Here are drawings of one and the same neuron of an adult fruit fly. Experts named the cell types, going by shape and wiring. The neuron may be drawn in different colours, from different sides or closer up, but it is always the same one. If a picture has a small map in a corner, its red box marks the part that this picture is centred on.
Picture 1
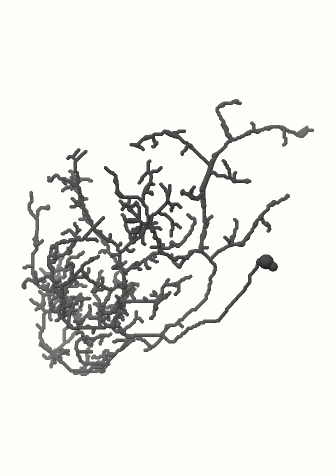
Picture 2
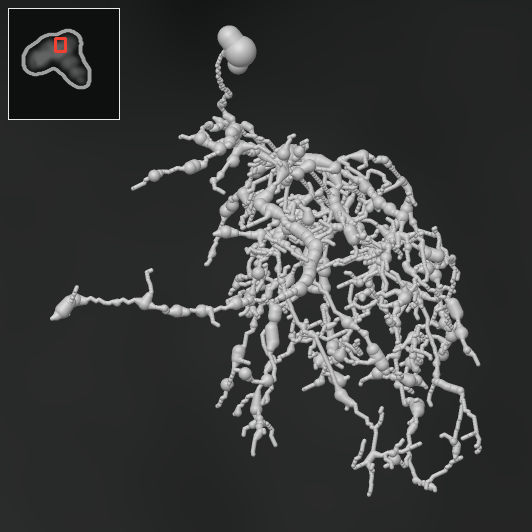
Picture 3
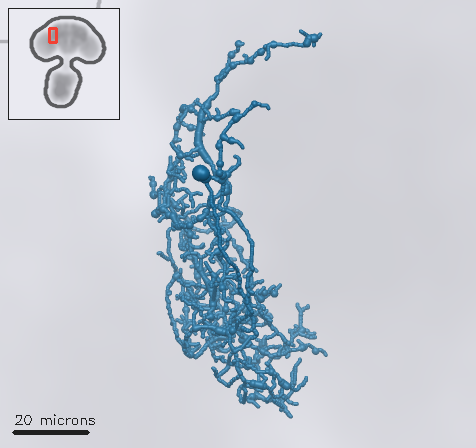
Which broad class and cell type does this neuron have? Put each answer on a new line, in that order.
central-brain intrinsic neuron
AVLP409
